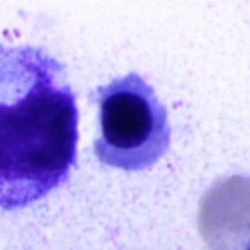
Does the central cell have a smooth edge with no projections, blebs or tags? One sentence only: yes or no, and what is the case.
No, what this cell has is a rough outline, not a smooth one.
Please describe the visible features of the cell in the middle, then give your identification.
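See how dark and dense the chromatin is, almost uniform throughout. There aren't any nucleoli to be seen. The cytoplasm is blue, and you won't find granules in it. So that one's an erythroblast.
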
